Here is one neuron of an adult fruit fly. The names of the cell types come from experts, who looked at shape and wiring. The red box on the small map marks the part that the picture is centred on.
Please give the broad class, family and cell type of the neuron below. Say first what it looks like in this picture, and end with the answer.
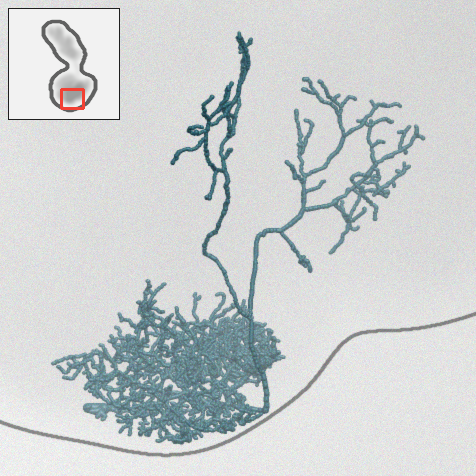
The cell body can be seen at the lower left of the picture. As drawn here it is about as wide as it is tall. Its broad class is central-brain intrinsic neuron. Its family is MBON. It is of cell type MBON31.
